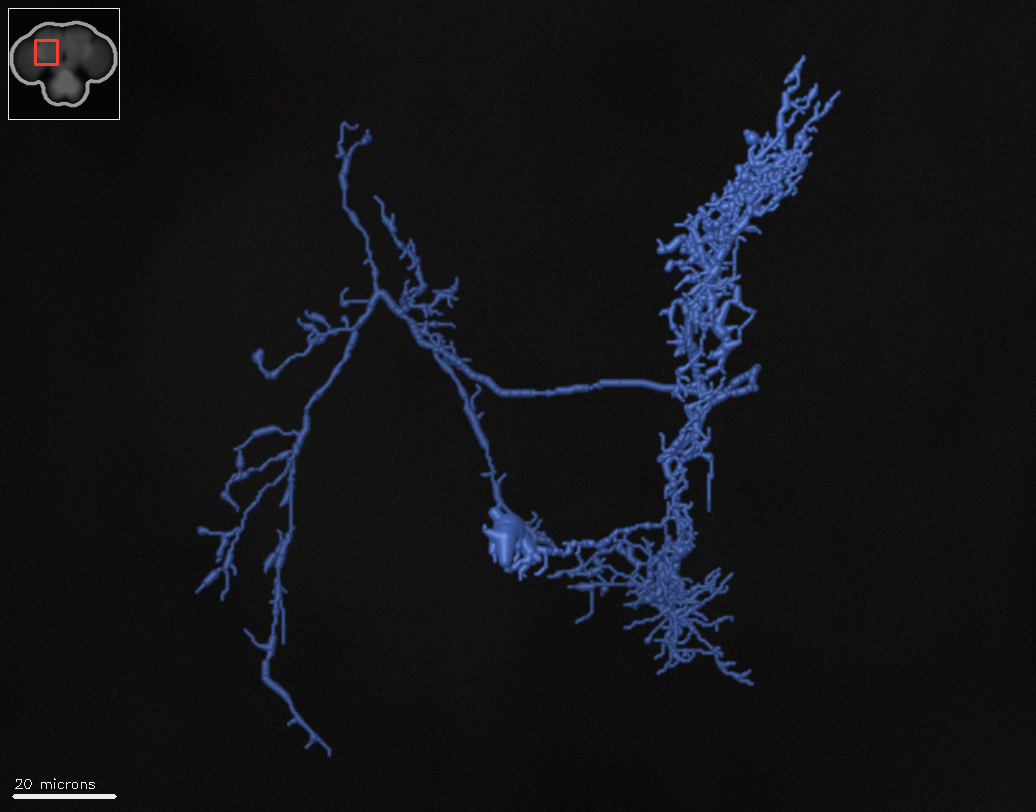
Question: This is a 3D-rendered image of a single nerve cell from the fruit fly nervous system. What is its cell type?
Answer: LAL047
